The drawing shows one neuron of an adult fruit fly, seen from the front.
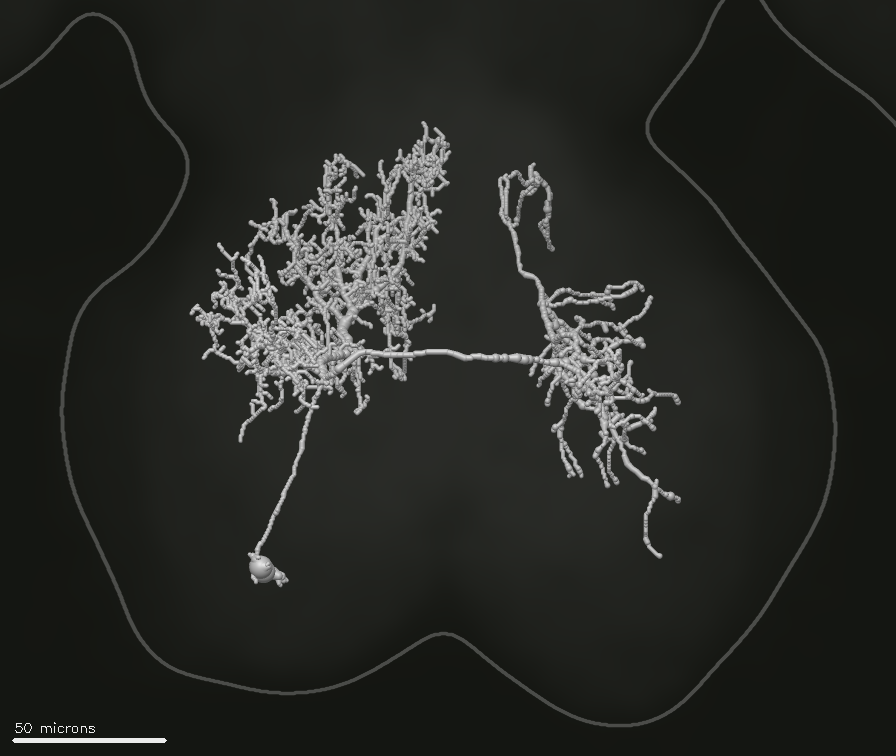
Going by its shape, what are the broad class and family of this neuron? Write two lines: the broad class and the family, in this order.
nerve-cord intrinsic neuron
hemilineage 07B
